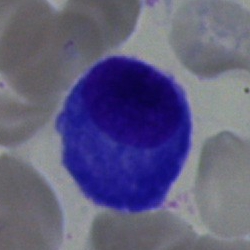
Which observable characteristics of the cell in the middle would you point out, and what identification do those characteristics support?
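Roughly round outline, I'd say, with a small bulge on the left edge. The nucleus stains dark purple, darker than the cytoplasm around it, and that cytoplasm is a deep, intense blue. Its rim is widest below the nucleus. A plasma cell.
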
